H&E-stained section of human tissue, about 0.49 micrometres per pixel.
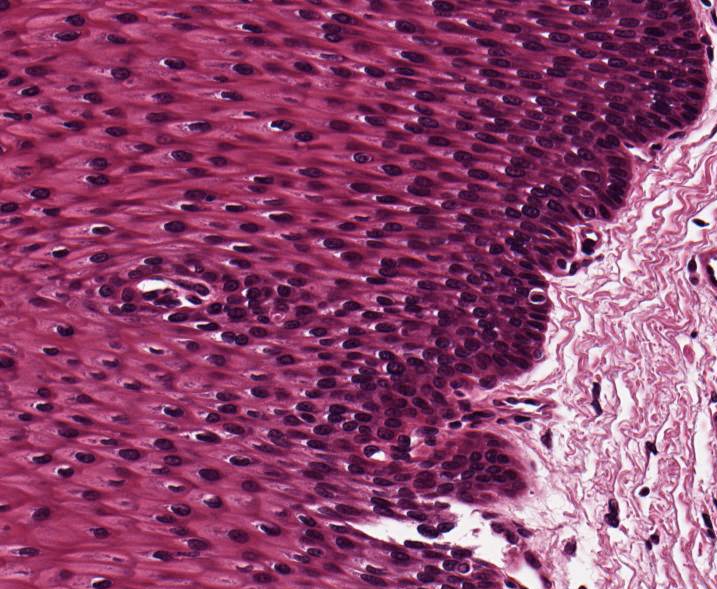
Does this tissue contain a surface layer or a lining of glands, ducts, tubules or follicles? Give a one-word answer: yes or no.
Yes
